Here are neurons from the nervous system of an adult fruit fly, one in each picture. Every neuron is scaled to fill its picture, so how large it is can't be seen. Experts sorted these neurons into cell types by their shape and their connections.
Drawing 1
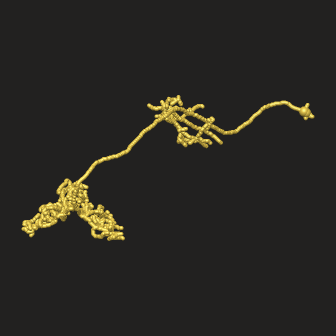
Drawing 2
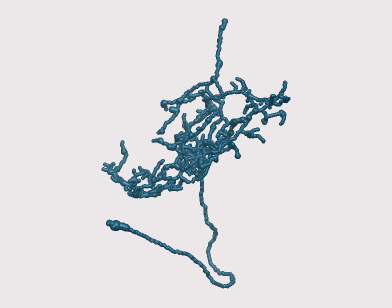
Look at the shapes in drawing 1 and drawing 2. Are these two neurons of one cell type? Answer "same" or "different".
different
